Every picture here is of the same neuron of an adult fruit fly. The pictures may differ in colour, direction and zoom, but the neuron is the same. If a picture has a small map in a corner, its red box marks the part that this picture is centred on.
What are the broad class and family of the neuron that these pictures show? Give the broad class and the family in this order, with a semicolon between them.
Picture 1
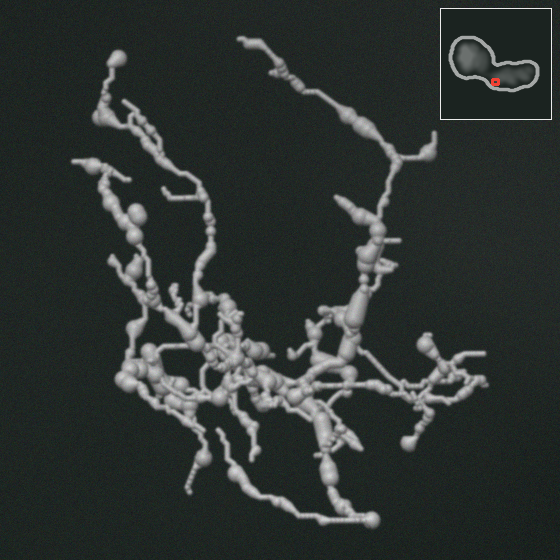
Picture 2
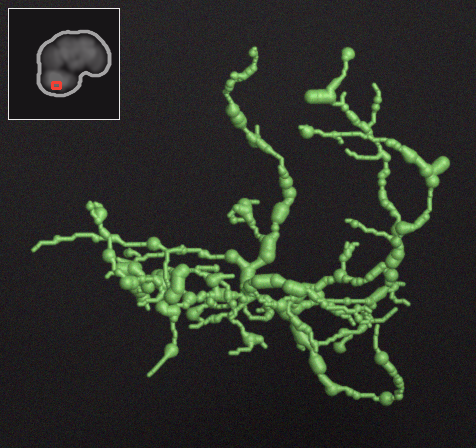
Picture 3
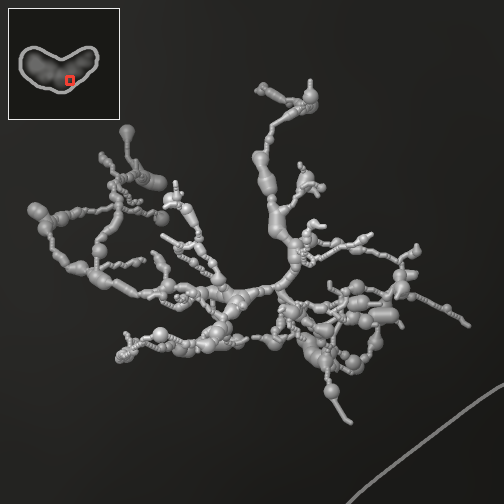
nerve-cord intrinsic neuron; hemilineage 01B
